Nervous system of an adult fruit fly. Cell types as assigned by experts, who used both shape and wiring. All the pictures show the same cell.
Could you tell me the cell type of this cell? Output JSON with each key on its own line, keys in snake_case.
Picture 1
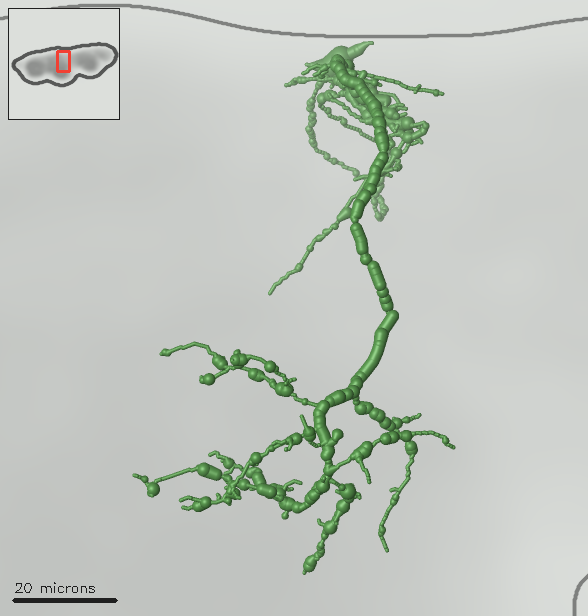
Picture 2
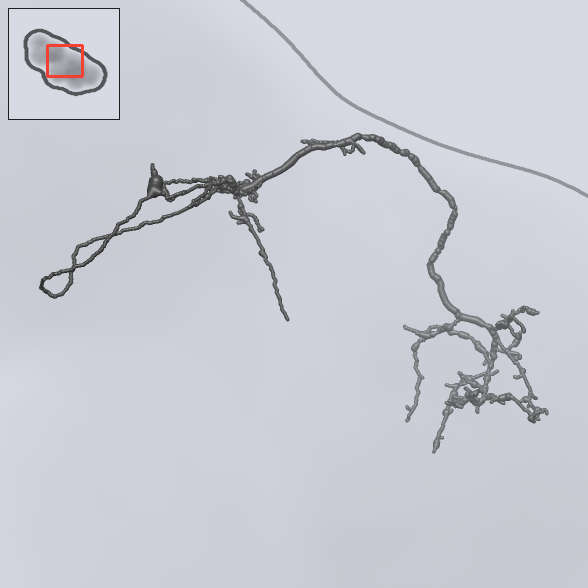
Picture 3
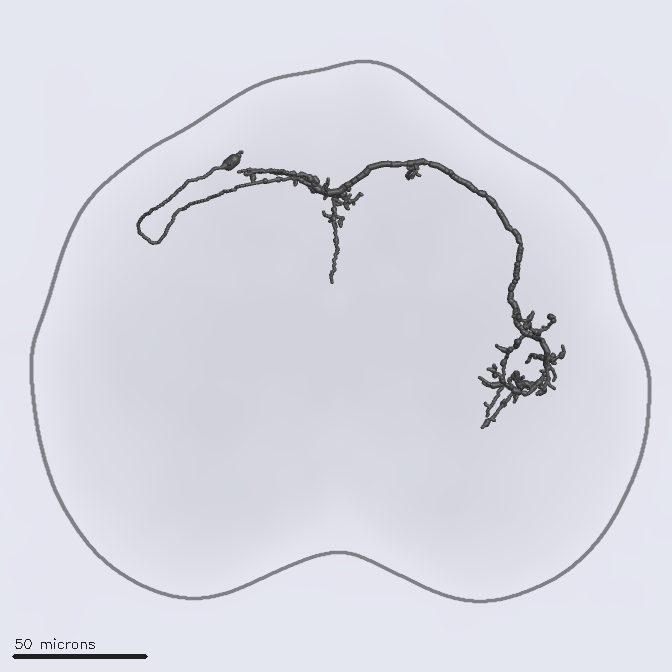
{
 "cell_type": "IN19B054"
}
